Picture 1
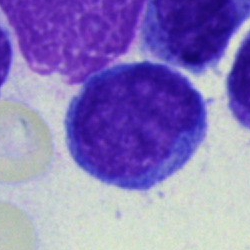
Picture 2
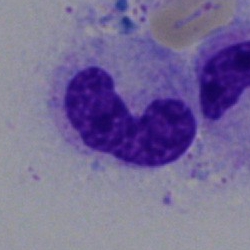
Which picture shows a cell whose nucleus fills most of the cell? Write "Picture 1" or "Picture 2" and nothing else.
Picture 1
